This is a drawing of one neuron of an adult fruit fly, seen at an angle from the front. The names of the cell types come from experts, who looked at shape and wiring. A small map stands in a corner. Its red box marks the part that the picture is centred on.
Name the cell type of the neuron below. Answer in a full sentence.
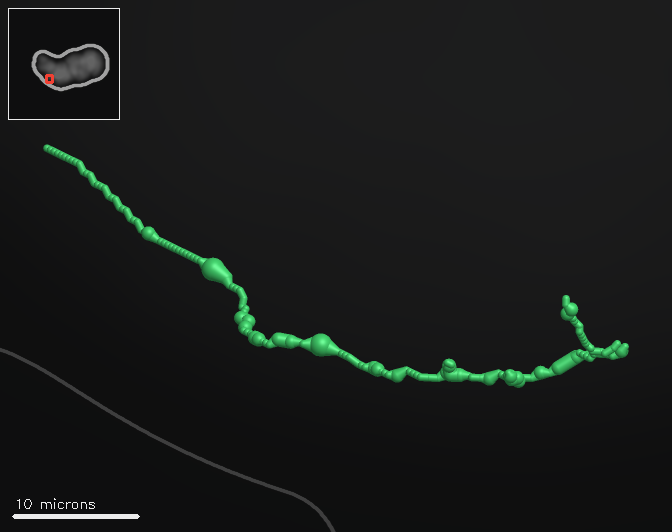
The cell type is SNta20.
